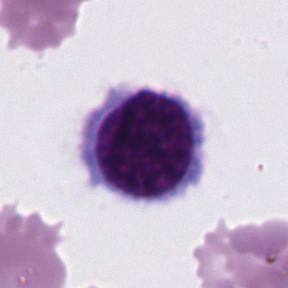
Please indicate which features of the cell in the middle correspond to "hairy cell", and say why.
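Fits hairy cell: short, fine projections fringe the edge all the way around.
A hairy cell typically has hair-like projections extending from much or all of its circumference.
Otherwise seen: nucleus fills most of the cell; chromatin dark purple, coarsely clumped. Cytoplasmic rim widest on the left side.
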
